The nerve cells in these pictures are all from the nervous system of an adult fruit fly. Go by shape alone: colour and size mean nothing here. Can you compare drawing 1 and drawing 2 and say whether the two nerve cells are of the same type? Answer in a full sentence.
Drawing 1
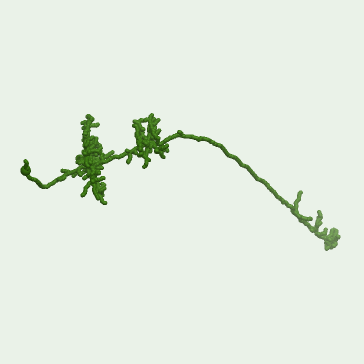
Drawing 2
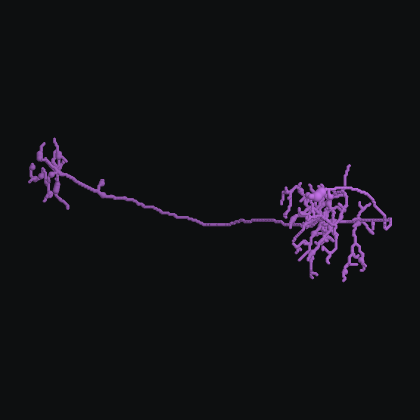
They are of different cell types.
